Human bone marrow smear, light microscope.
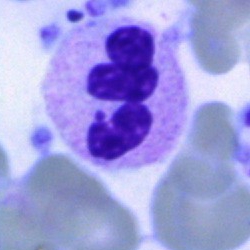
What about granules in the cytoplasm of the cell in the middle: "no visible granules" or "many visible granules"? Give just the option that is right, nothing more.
Many visible granules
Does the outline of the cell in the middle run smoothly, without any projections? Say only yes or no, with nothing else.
Yes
